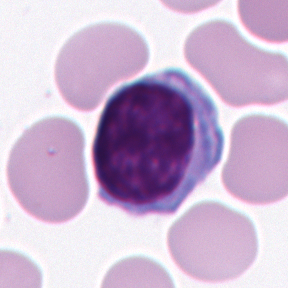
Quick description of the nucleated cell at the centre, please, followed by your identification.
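Its outline strikes me as slightly irregular, turning angular along the right side. The nucleus looks round to oval, and I see no indentation or lobes. Its chromatin is dense and dark purple, clumped coarsely. I can't make out any granules in the cytoplasm. This is a typical lymphocyte.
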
